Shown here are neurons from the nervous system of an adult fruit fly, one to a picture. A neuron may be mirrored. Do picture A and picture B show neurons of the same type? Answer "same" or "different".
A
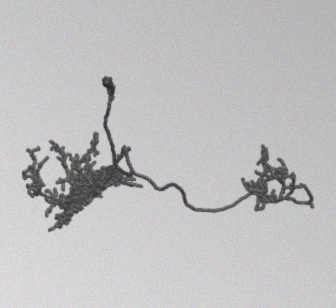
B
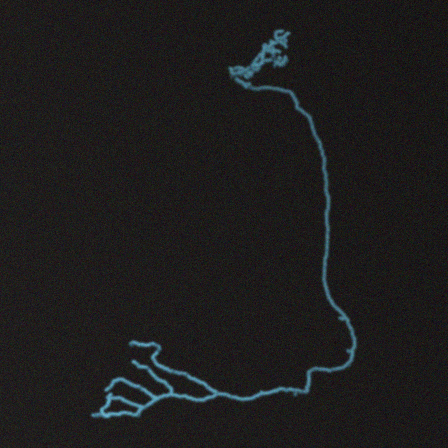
different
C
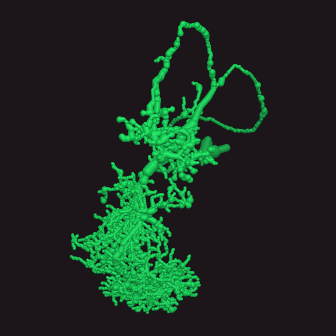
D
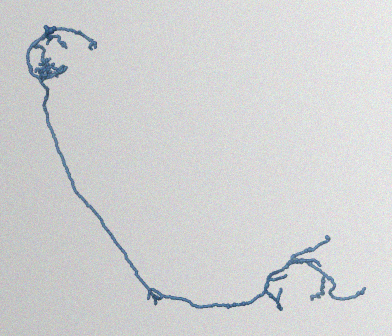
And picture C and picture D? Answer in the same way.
different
